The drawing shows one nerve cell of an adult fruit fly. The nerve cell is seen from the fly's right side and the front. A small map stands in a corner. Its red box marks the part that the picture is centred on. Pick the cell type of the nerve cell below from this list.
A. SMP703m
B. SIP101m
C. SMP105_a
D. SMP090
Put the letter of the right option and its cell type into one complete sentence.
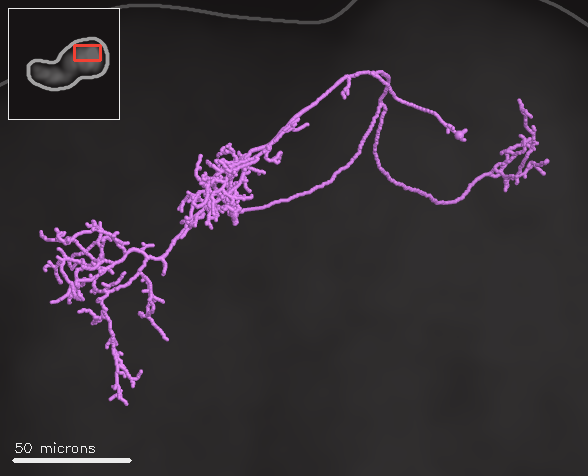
The nerve cell is of type SIP101m, and that type is option B.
